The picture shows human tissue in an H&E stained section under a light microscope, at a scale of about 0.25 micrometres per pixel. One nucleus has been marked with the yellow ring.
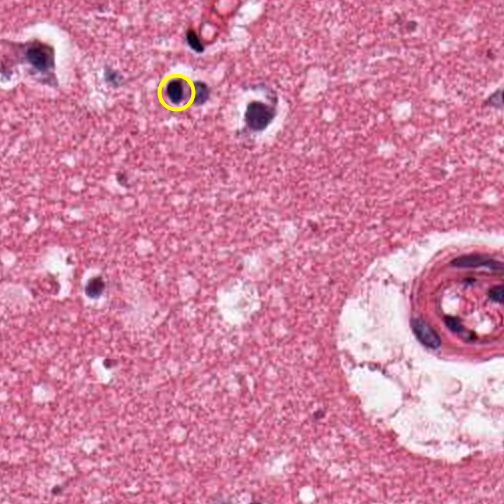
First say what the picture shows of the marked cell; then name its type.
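The nucleus is very dark and stained fairly evenly throughout, with little visible internal detail. Hardly any cytoplasm can be made out; the nucleus sits inside a pale, clear halo that separates it from the surrounding pink background. It lies directly beside a second round nucleus of similar size, which is slightly paler, and both share the same clear space. It is an oligodendrocyte.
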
